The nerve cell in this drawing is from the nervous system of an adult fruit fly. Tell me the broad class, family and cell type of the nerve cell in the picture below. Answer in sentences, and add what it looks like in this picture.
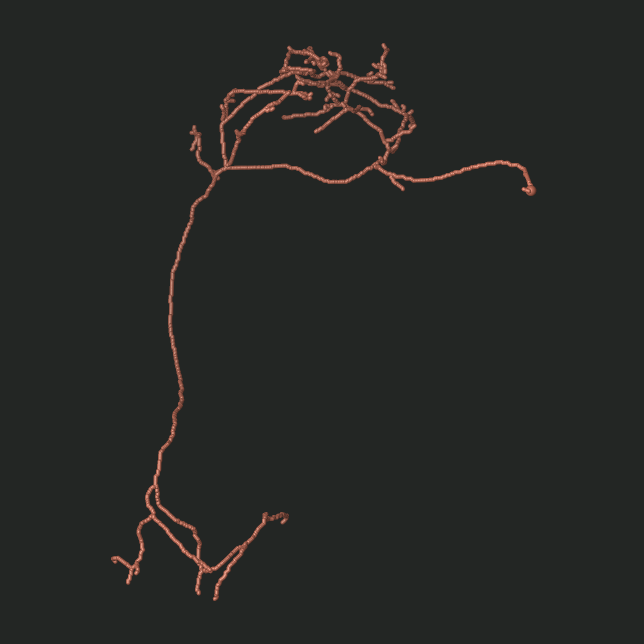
This is a central-brain intrinsic neuron. The family is hemilineage SMPpv2_dorsal. The cell type is SMP258. Dozens of branch ends can be seen. In this view it is taller than it is wide.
